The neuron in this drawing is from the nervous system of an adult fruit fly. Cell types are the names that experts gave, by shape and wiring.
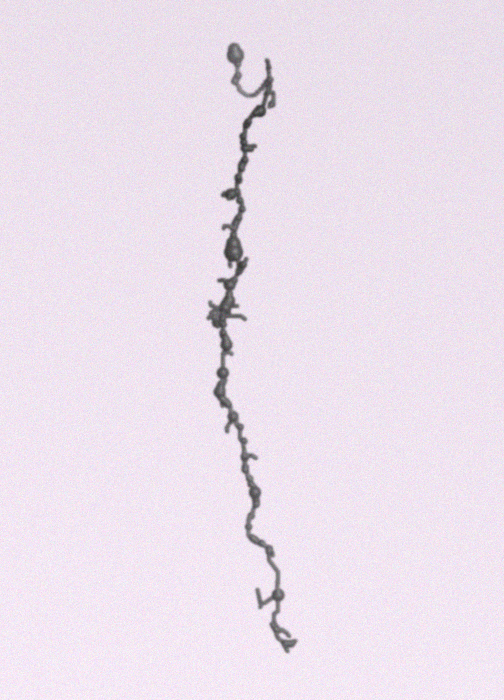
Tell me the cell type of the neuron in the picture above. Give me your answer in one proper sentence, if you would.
This neuron has been assigned cell type Dm3c.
